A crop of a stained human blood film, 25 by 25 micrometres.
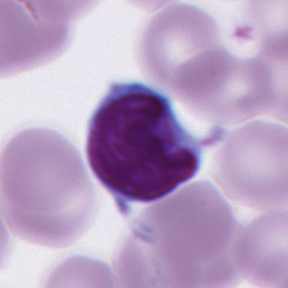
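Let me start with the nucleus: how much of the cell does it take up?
About 80% of the cell's area, and it's about 10 micrometres across, inside a roughly round outline.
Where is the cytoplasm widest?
At the upper right, beside the notch in the nucleus.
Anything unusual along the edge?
Yes, a small pointed tip of cytoplasm projects from the upper left.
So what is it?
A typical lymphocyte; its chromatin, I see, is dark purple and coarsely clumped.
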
